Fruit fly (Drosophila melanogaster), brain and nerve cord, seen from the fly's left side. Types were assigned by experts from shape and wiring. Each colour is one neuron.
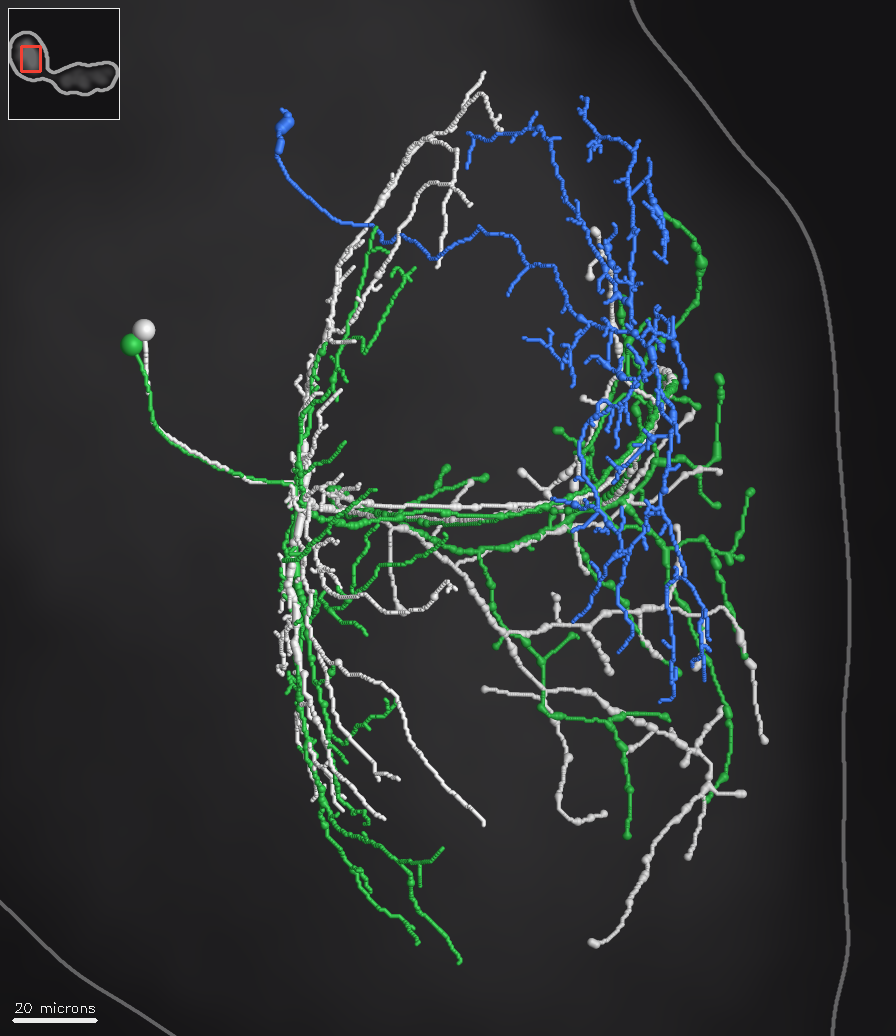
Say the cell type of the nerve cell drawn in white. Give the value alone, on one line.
MeVPMe5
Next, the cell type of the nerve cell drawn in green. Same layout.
MeVPMe9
